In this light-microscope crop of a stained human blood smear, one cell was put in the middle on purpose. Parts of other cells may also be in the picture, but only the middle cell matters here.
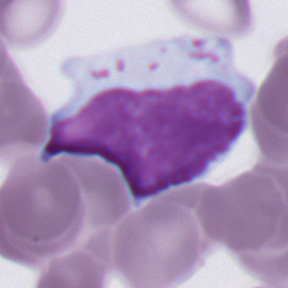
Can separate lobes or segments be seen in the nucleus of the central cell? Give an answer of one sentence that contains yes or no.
No, the nucleus is not split into segments; it is one compact round, oval or kidney-shaped mass.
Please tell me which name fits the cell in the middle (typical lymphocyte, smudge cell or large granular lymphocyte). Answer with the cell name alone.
large granular lymphocyte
